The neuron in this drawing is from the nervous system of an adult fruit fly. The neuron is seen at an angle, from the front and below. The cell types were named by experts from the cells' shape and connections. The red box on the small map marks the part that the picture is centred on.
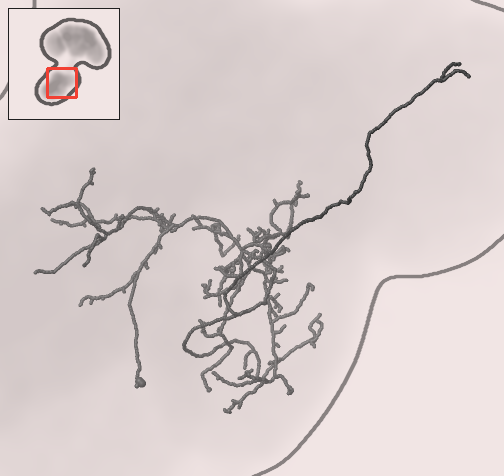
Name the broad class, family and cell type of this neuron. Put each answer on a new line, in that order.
nerve-cord intrinsic neuron
hemilineage 12B
IN12B046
